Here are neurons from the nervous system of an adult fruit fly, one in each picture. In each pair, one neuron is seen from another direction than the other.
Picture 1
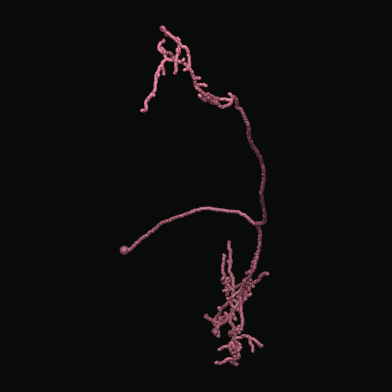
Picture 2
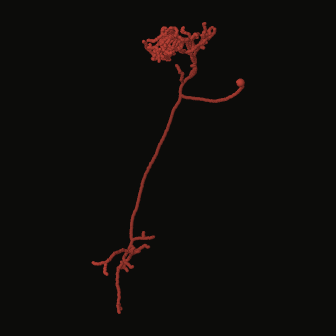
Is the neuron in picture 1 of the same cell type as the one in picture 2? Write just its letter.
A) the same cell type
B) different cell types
A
